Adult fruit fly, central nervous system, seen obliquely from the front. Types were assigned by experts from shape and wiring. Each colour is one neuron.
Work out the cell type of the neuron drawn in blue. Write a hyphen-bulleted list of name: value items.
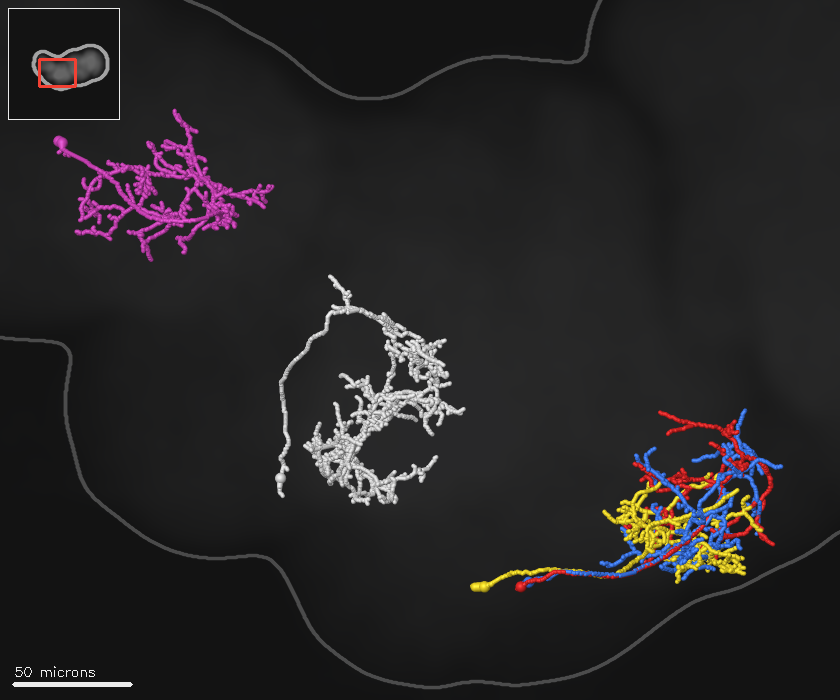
- cell type: IN13B096_b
